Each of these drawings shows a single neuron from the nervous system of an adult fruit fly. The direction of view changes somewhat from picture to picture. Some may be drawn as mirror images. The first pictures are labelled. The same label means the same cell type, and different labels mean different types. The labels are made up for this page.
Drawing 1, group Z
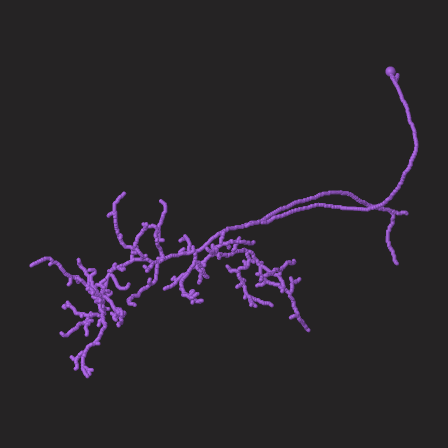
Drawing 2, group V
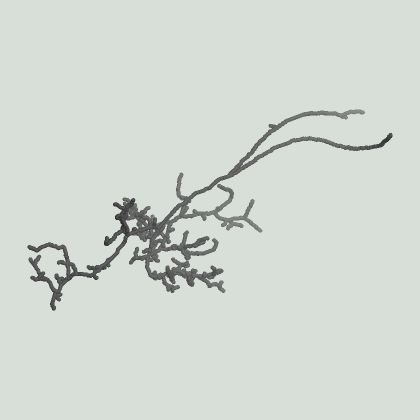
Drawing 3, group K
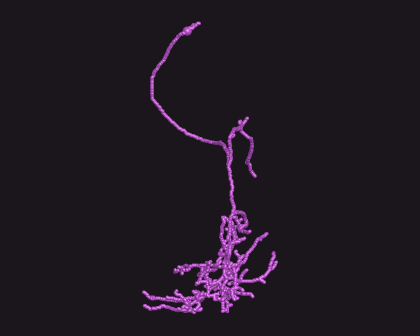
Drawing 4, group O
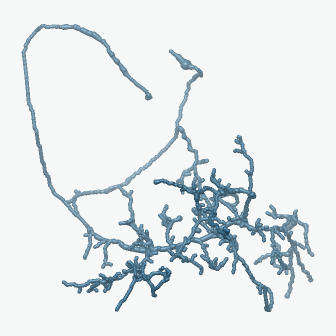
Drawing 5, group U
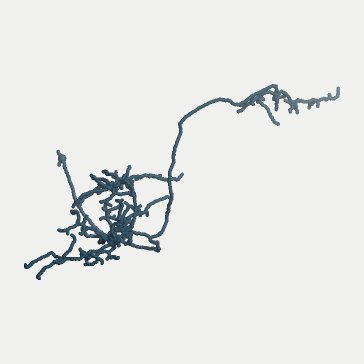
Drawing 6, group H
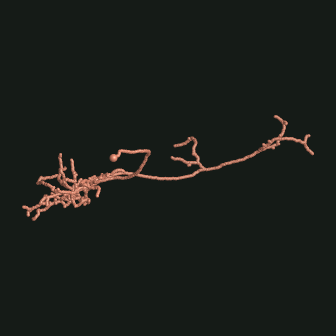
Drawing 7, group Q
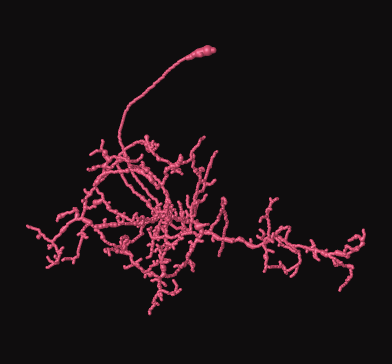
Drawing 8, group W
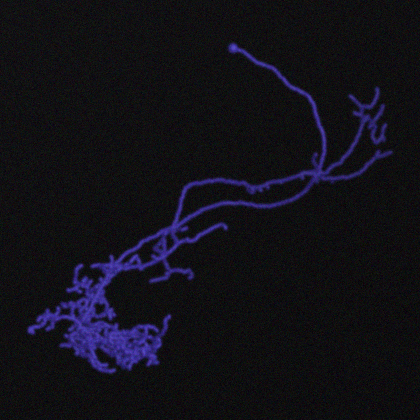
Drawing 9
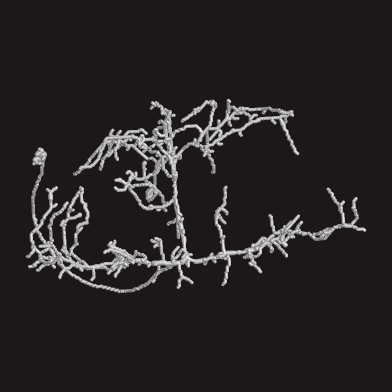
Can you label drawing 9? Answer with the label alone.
group Q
